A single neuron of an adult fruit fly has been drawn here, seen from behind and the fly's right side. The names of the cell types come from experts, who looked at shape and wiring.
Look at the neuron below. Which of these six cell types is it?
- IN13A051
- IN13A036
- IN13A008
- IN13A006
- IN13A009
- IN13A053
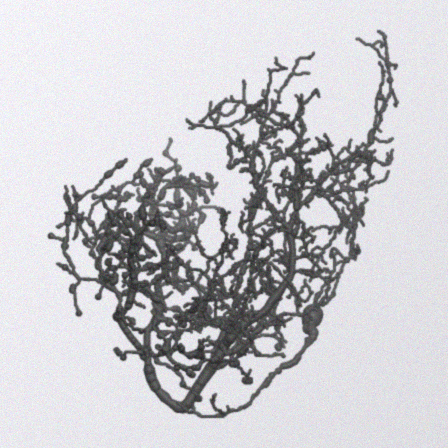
IN13A008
